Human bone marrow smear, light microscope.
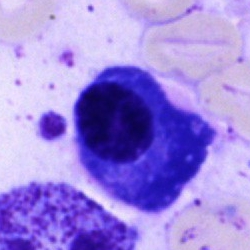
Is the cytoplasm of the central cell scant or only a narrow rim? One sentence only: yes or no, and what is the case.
No, the nucleus does not fill most of the cell; the cytoplasm is plentiful.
